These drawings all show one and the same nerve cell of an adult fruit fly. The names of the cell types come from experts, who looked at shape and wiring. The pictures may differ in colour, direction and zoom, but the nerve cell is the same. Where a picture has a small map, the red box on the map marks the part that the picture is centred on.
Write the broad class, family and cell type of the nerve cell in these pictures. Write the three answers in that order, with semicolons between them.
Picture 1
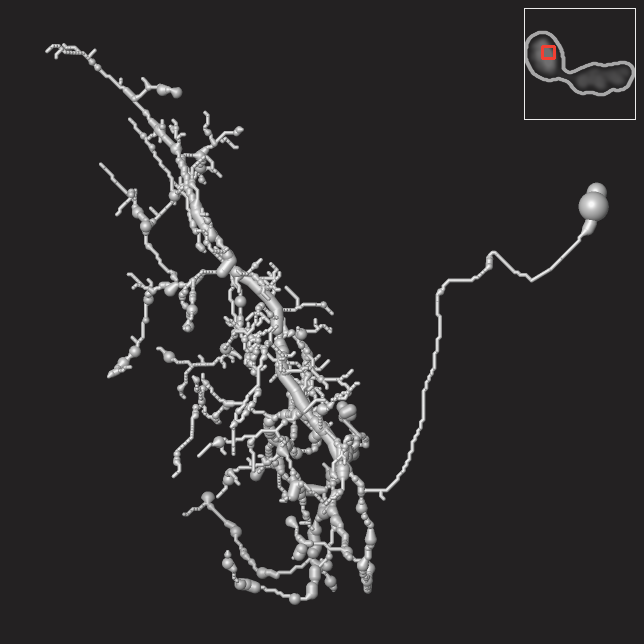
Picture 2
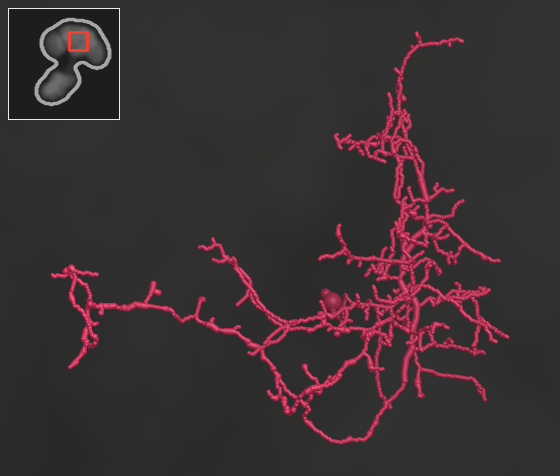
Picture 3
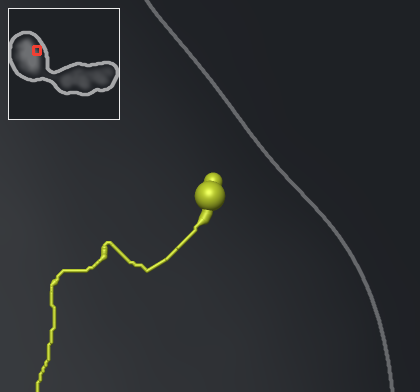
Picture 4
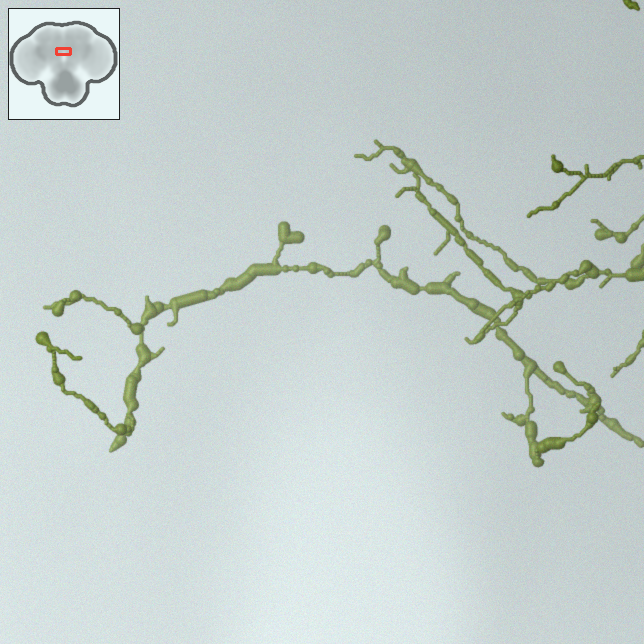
central-brain intrinsic neuron; hemilineage PSp1; PS188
